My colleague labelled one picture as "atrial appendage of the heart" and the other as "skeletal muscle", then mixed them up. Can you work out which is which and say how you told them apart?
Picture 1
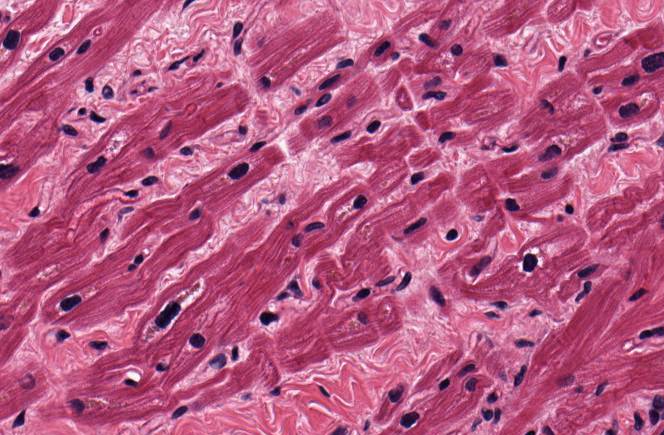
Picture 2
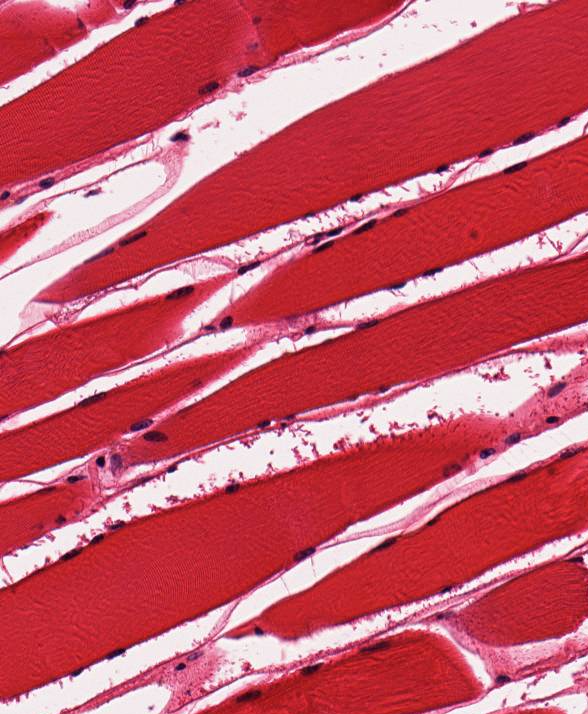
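The first picture shows atrial appendage of the heart, and the second shows skeletal muscle. In both, the muscle fibres run diagonally across the field from lower left to upper right. In the atrial appendage of the heart, the elongated fibres are eosinophilic, and their nuclei are dark purple, oval to elongated along the fibre axis, and placed centrally within the fibres. The skeletal muscle fibres instead carry many flattened, elongated dark nuclei spaced along their length at the fibre edges, just beneath the surface. Fibres of the atrial appendage branch and join neighbouring fibres, whereas the skeletal muscle fibres lie long and parallel, with cytoplasm stained a deep, even red.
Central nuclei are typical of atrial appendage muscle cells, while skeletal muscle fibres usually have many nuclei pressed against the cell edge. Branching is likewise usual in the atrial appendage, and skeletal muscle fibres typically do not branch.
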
